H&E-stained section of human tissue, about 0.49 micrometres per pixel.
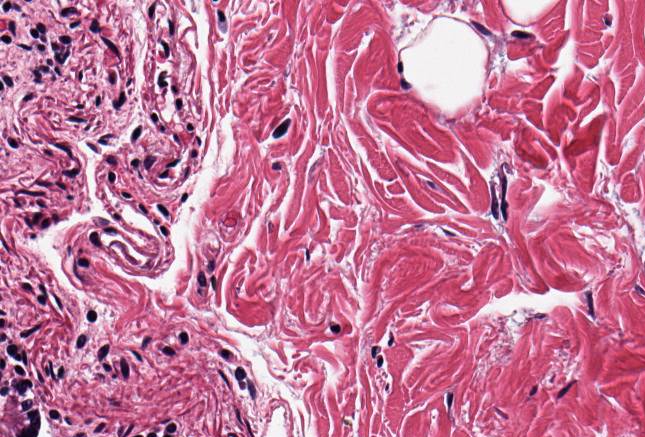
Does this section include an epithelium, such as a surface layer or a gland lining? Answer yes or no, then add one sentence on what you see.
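No. No epithelium or glands are present anywhere in the field.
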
